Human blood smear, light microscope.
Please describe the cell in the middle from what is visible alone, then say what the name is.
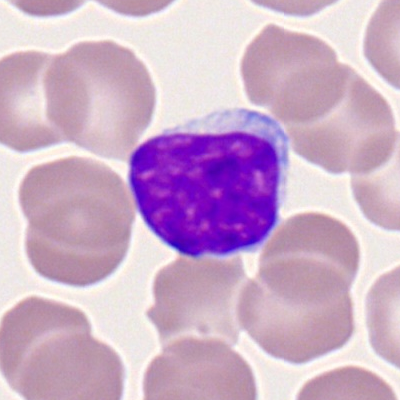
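First, the nucleus fills most of the cell. Second, its chromatin is coarse and clumped, with small paler patches between darker areas. Third, the cytoplasm is pale blue, with no distinct granules seen. The cell is a lymphocyte.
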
